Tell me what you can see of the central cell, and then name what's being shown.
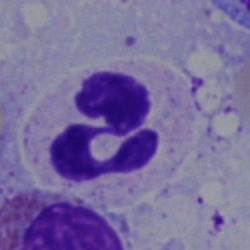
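Abundant pale lilac-grey cytoplasm holds sparse fine pinkish granules. The chromatin is dense and stains dark purple. The cell outline is smooth and roughly round. Answer: segmented neutrophil.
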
